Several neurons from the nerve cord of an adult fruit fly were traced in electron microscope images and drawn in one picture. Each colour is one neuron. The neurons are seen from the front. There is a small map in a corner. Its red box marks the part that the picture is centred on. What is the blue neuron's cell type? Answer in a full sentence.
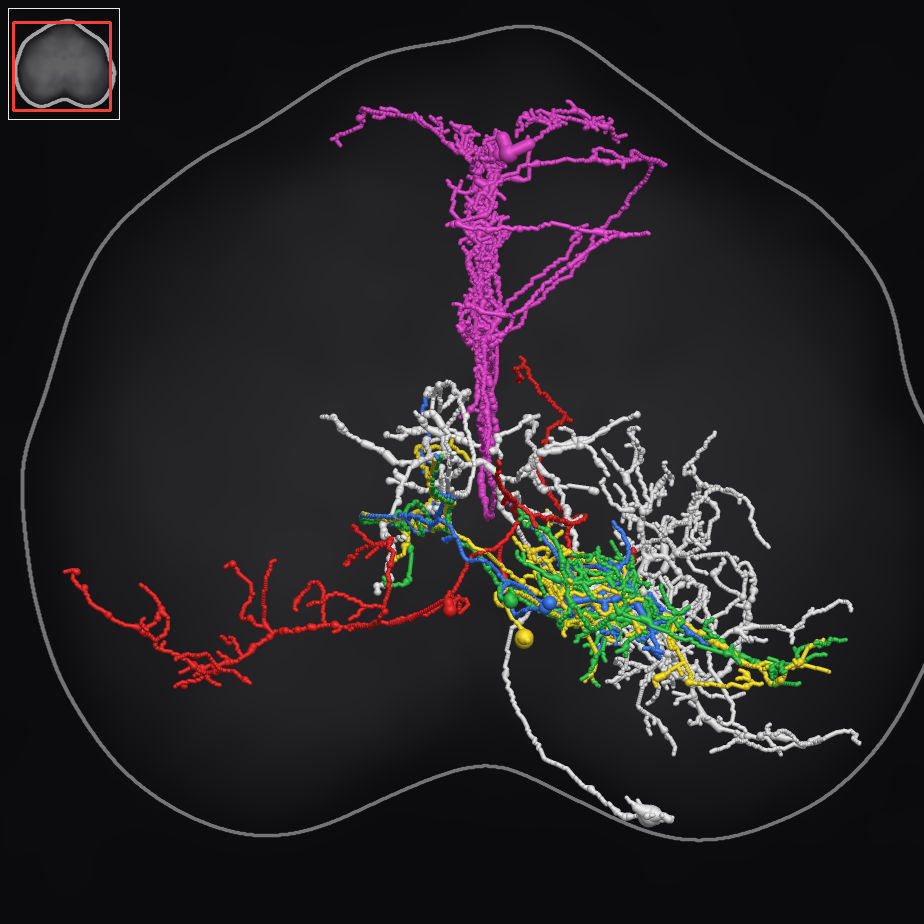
The cell type is AN10B047.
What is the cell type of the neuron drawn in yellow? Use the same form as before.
The cell type is AN10B034.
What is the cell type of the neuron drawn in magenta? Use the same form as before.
The cell type is ANXXX136.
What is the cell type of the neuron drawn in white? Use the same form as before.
The cell type is AN05B104.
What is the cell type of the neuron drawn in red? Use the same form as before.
The cell type is AN10B046.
